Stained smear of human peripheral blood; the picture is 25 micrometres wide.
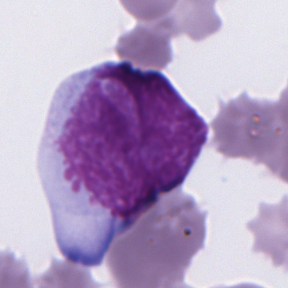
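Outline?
Irregular and angular, not round.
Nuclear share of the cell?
Most of it.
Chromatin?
Finely stippled, purple.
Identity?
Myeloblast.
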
